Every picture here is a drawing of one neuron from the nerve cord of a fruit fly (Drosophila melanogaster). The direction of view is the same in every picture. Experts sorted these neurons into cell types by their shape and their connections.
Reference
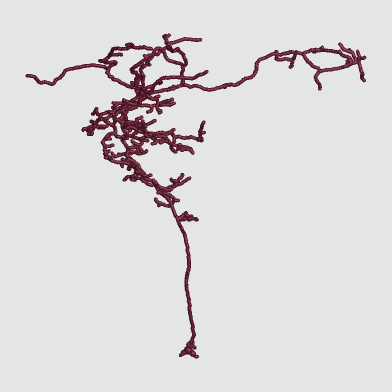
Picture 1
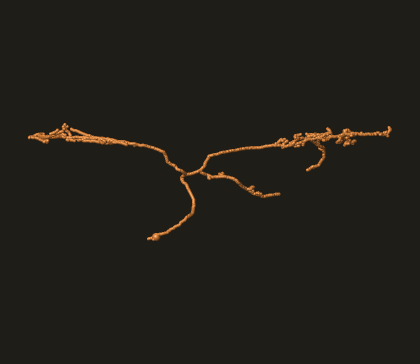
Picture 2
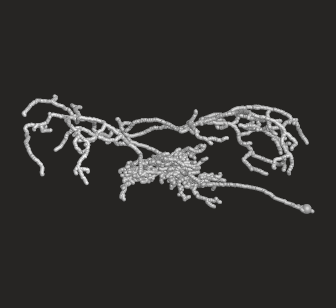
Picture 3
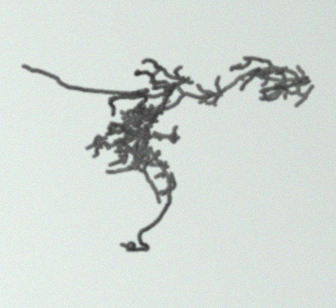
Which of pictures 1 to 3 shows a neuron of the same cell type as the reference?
Picture 3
